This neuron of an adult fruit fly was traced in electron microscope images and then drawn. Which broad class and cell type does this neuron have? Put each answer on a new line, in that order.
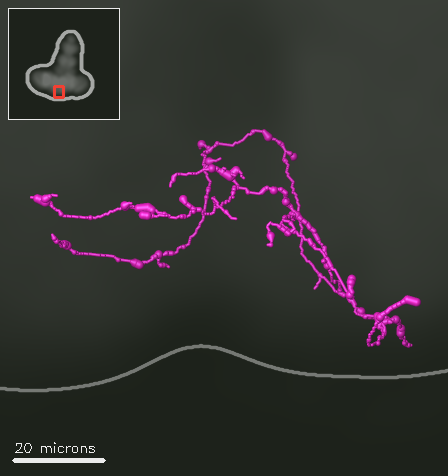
sensory neuron entering the brain
GNG643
